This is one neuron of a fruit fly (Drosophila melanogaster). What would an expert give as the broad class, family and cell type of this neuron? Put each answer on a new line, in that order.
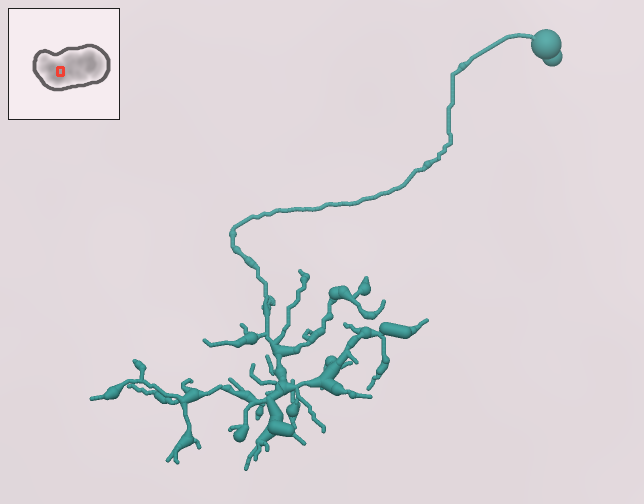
optic-lobe intrinsic neuron
Dm
Dm15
